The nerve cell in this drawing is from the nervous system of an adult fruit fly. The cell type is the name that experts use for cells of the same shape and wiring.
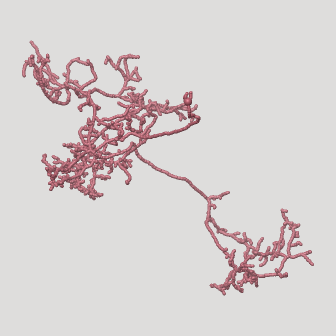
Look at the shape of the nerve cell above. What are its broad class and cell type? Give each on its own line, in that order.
central-brain intrinsic neuron
AVLP491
